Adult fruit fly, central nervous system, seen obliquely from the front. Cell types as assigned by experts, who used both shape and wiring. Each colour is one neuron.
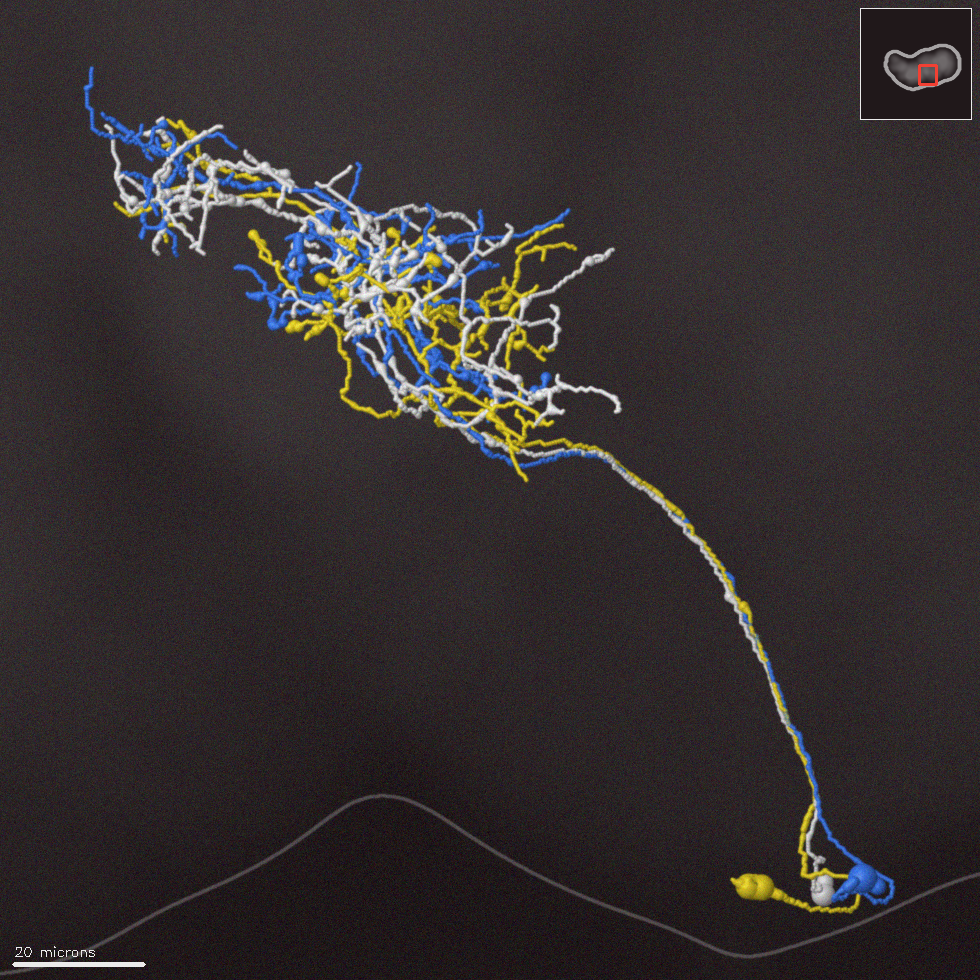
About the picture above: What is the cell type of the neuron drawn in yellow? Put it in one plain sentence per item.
The cell type is CB3798.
